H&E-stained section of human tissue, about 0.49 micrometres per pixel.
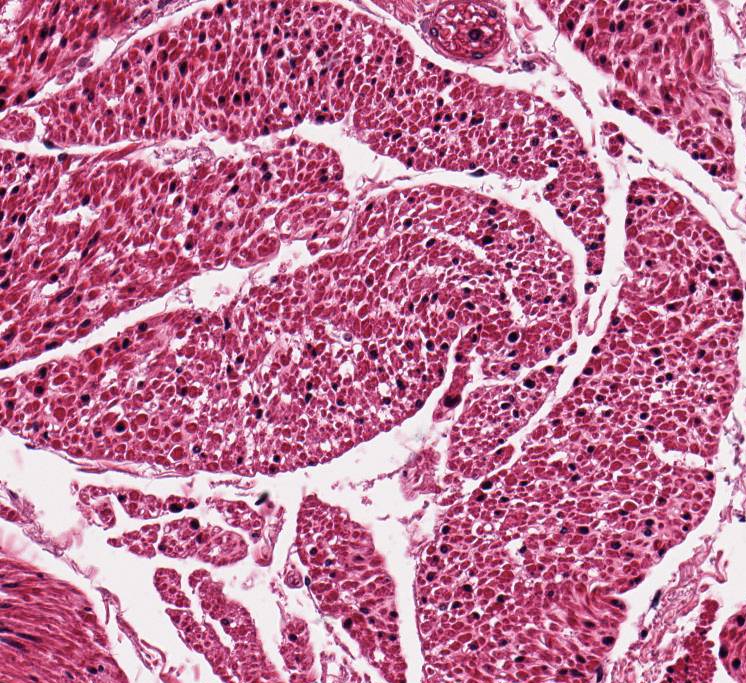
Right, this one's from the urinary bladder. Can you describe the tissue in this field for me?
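This field is packed with large bundles of smooth muscle cells, narrow pale septa running between them. Down in the bottom left corner one bundle is cut lengthwise, so the elongated cells lie side by side in parallel. Their cytoplasm stains deep pink-red with eosin. The septa are thin, loose fibrous connective tissue with few cells.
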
